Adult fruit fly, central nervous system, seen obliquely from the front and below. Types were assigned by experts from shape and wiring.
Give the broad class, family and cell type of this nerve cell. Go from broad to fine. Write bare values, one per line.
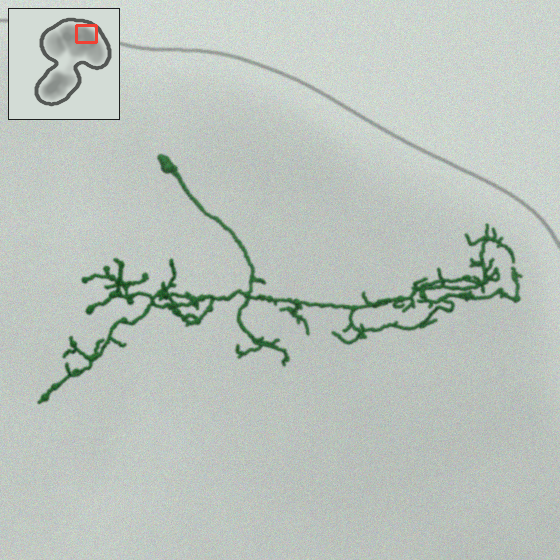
central-brain intrinsic neuron
hemilineage SMPp&v1_posterior
CB1603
